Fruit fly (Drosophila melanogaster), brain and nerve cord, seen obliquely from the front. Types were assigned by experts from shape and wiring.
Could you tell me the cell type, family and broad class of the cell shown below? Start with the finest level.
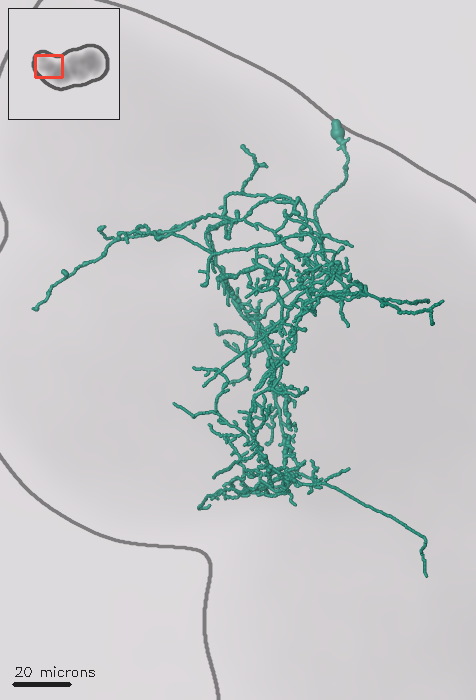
IN01A031; hemilineage 01A; nerve-cord intrinsic neuron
